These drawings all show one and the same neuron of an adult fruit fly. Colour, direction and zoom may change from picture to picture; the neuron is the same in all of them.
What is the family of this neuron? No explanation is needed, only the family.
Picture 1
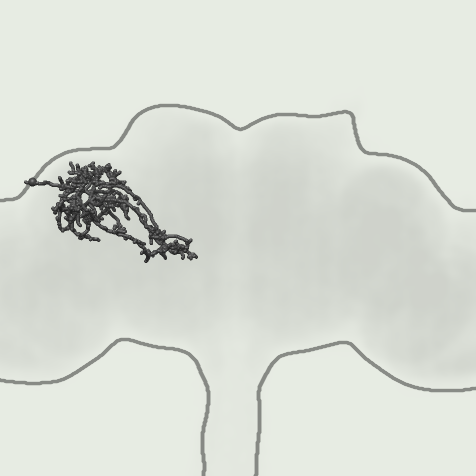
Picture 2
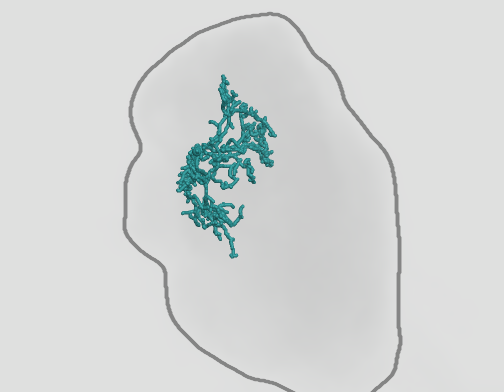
hemilineage VLPl2_medial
